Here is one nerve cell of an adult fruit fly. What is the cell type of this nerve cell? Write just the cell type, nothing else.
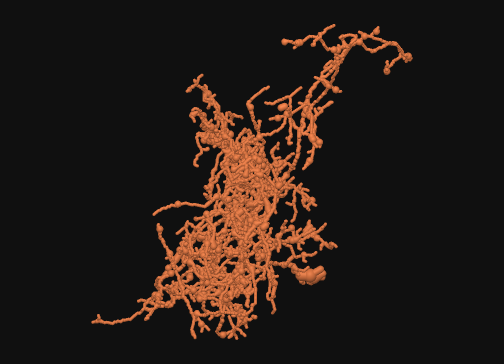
GNG468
